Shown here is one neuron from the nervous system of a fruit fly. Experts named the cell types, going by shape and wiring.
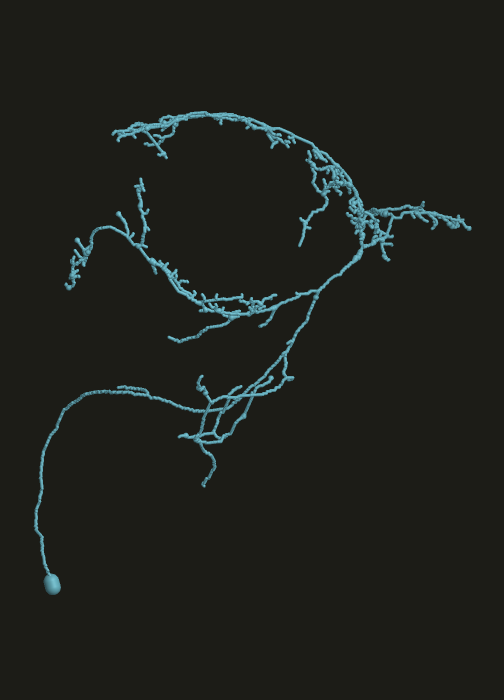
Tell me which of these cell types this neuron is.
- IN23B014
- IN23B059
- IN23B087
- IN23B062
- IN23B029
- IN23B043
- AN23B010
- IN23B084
IN23B059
